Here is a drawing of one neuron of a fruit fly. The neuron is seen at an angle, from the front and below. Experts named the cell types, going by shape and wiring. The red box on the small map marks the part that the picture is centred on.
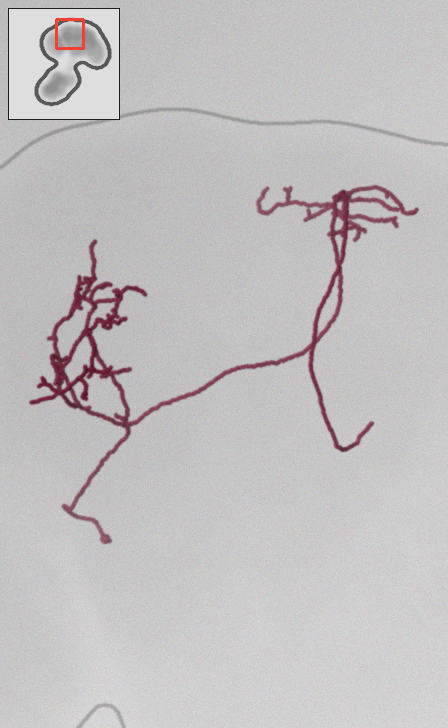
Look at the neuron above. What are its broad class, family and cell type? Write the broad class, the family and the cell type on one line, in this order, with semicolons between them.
central-brain intrinsic neuron; hemilineage VLPl&p1_posterior; SMP571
